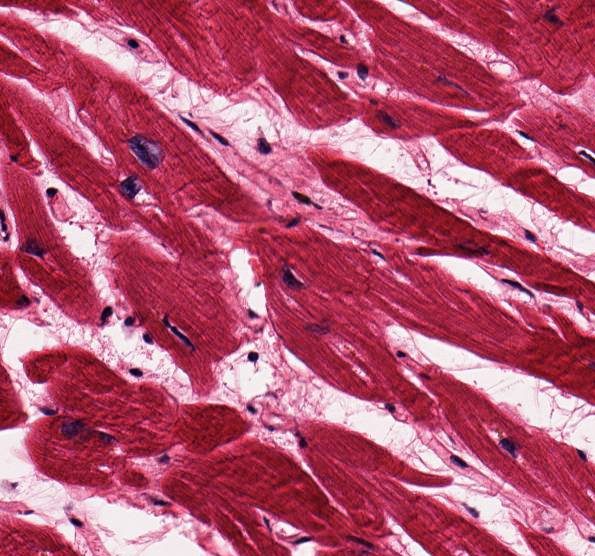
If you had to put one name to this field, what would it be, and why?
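Myocardium. Fibres branch and join neighbouring fibres; nuclei central.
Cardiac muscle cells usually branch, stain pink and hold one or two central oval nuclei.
Cytoplasm deep pink-red, finely fibrillar lengthwise.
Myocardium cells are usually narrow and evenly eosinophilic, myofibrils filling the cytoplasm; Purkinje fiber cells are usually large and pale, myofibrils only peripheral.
Between fibres: loose, wispy, pale pink connective tissue, small dark spindle-shaped nuclei.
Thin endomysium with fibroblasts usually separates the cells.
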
